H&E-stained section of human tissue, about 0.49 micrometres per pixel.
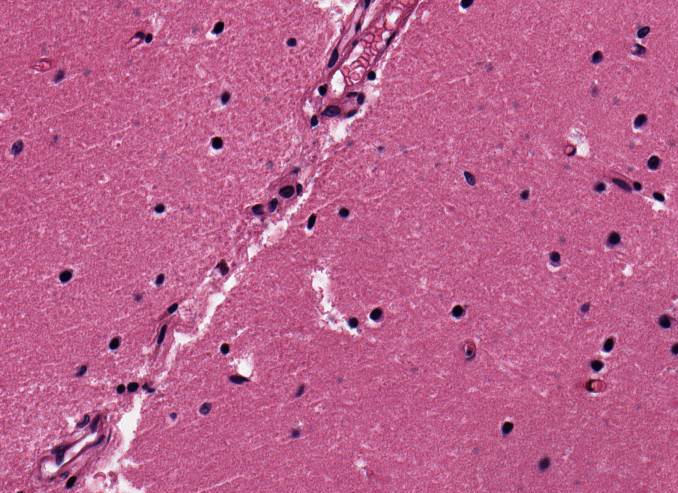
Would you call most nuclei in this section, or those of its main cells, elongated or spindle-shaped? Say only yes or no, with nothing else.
No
